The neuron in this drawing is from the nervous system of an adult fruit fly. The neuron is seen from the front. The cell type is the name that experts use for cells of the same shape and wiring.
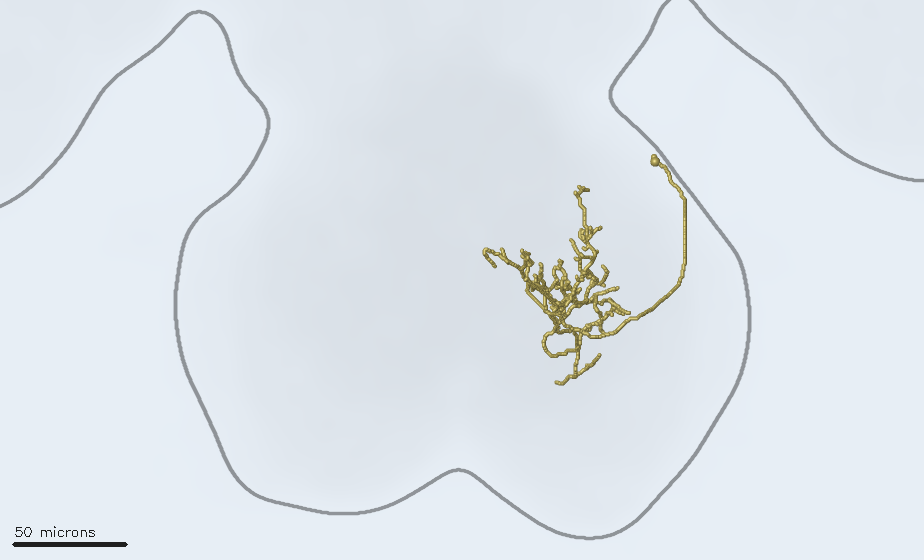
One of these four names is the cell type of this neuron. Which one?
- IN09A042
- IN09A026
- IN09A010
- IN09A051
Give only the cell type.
IN09A042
